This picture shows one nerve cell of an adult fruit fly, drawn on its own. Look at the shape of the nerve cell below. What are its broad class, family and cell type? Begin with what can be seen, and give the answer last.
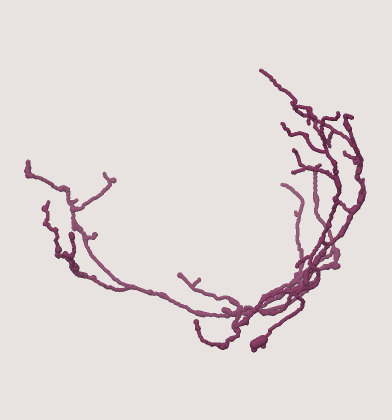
As drawn here it is about as wide as it is tall. Its broad class is nerve-cord intrinsic neuron. The family is hemilineage 13A. It is of cell type IN13A059.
